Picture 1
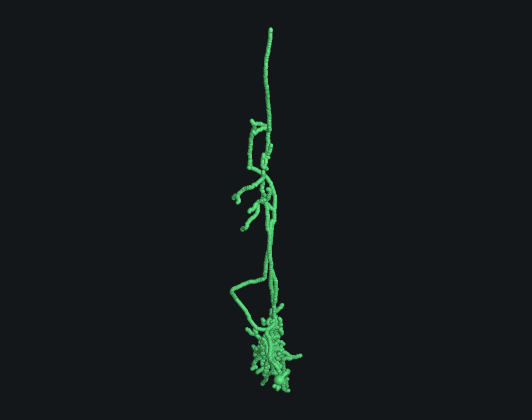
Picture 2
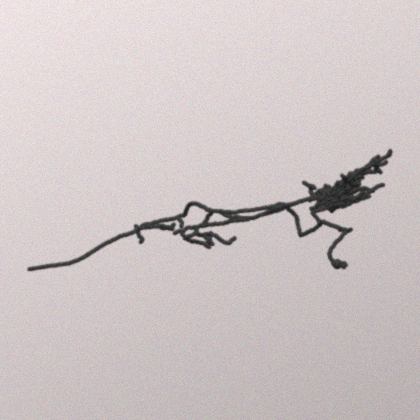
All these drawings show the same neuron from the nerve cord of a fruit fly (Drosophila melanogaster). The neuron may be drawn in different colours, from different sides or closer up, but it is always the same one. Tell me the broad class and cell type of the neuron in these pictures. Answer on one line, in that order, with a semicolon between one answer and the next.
ascending neuron; ANXXX171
